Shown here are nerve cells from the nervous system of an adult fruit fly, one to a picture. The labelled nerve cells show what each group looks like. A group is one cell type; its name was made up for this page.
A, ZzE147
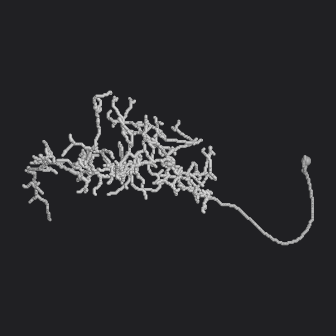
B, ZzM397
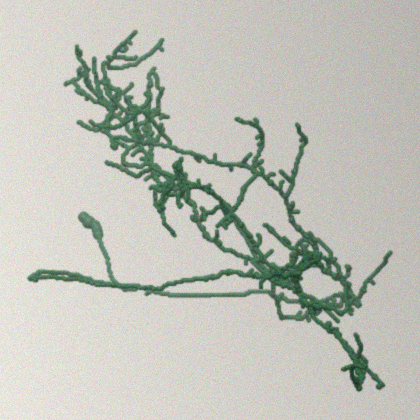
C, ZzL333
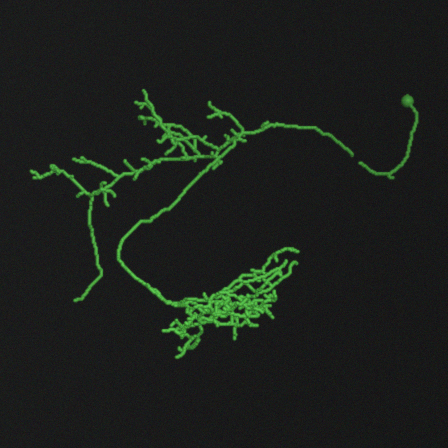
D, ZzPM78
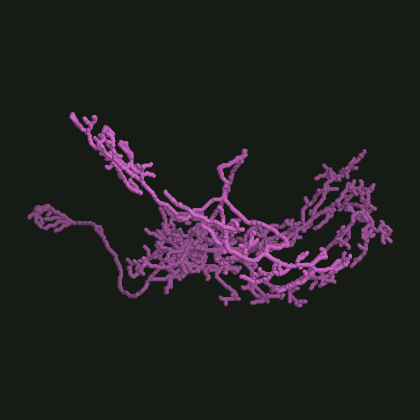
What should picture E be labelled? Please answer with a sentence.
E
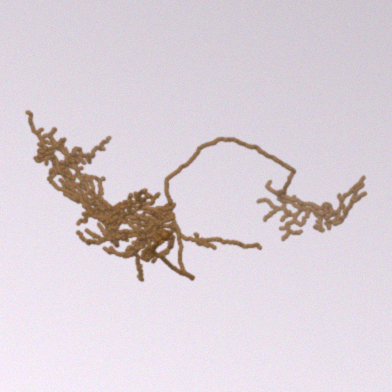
It belongs to ZzPM78.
